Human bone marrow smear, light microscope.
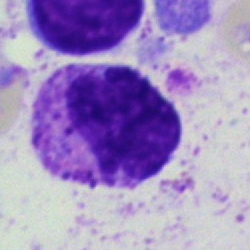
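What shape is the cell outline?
Roughly round.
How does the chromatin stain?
Deep purple, with a few small paler patches.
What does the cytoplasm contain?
Many purple granules, in a broad pinkish-lilac zone lying mainly on the left side of the cell.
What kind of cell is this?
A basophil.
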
